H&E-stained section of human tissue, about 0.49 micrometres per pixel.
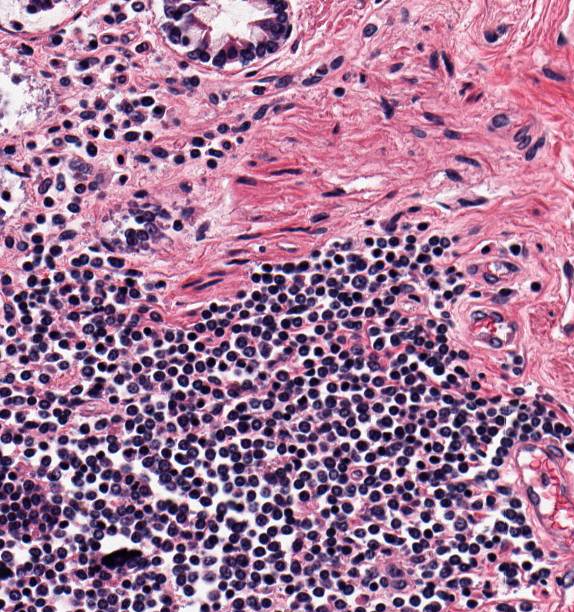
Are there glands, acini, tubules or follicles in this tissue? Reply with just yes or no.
Yes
